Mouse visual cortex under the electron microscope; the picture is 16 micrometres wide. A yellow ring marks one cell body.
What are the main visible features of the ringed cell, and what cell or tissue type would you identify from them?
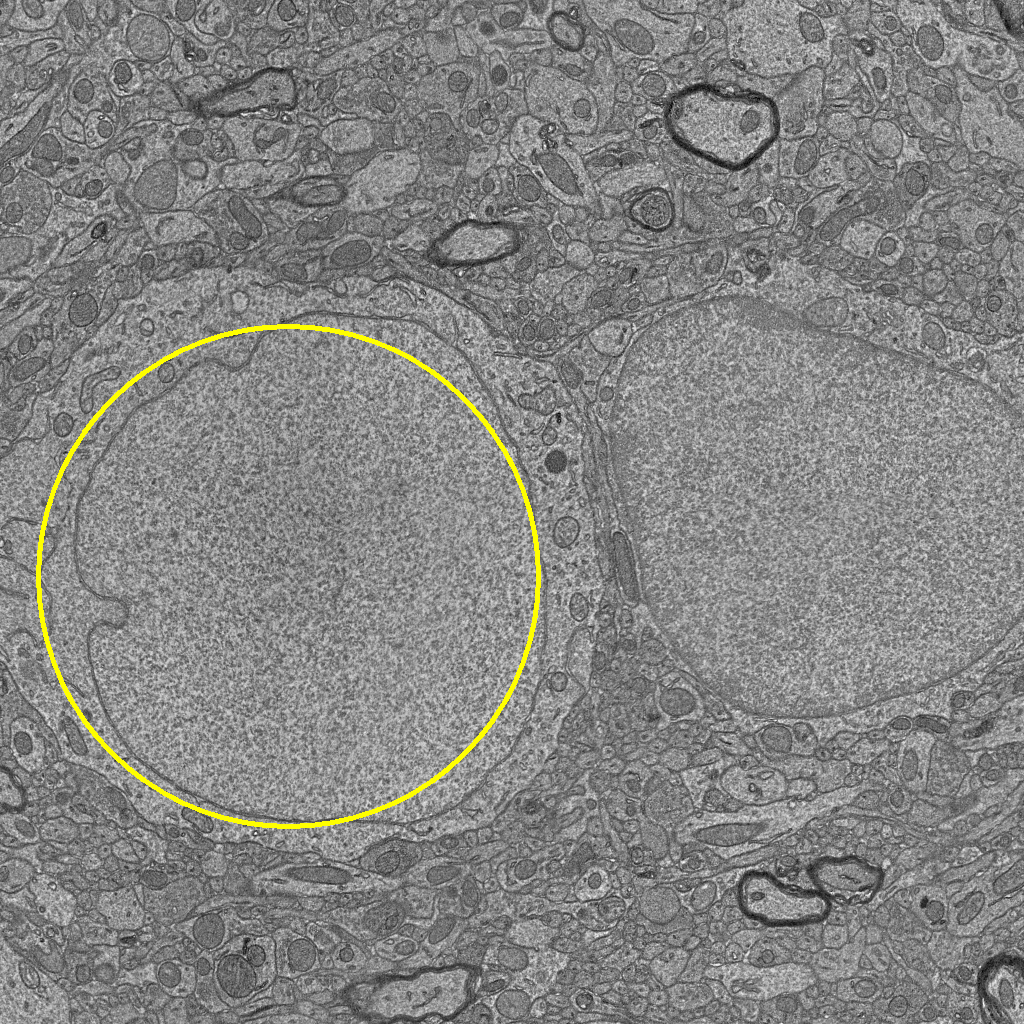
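Round nucleus, wholly within the picture. Chromatin fine, evenly spread; no dense clumps along the envelope. No nucleolus in this plane. Only a few mitochondria in the cytoplasmic rim. Cell: excitatory neuron.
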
